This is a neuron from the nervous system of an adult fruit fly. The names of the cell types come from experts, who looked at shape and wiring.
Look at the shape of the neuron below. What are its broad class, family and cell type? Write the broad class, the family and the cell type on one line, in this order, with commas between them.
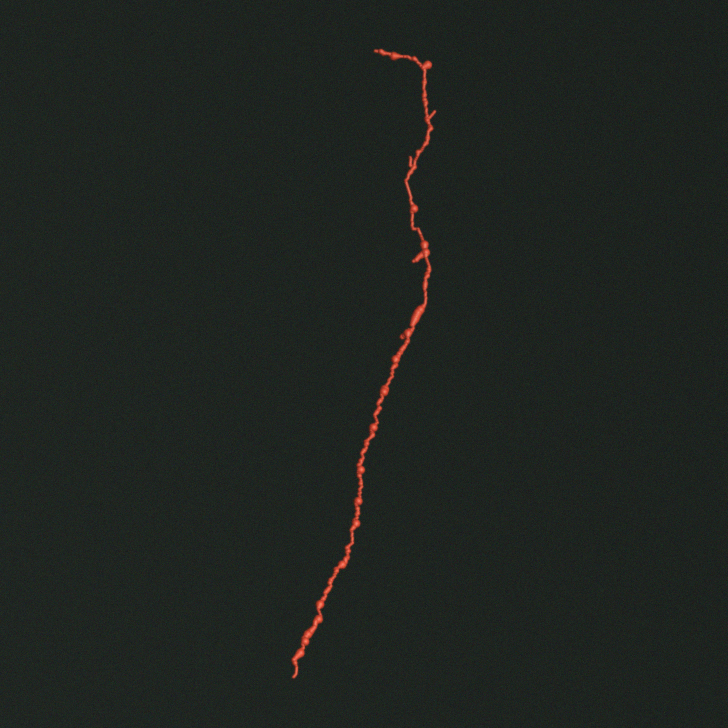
sensory neuron entering the brain, class mechanosensory, JO-EV6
